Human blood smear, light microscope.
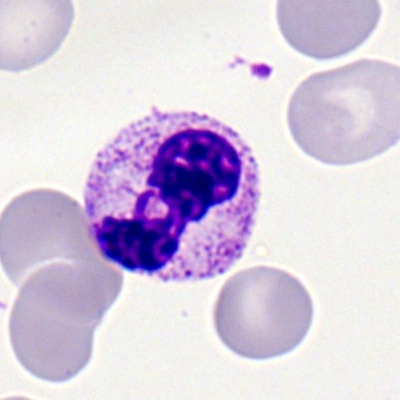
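Segmented neutrophil. Following the nucleus, I find two large lobes joined by a thick band, one lobe at the upper right and the other at the lower left. Its chromatin looks dark purple and coarsely clumped. Around it I note plentiful cytoplasm of a pale pinkish-lilac.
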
